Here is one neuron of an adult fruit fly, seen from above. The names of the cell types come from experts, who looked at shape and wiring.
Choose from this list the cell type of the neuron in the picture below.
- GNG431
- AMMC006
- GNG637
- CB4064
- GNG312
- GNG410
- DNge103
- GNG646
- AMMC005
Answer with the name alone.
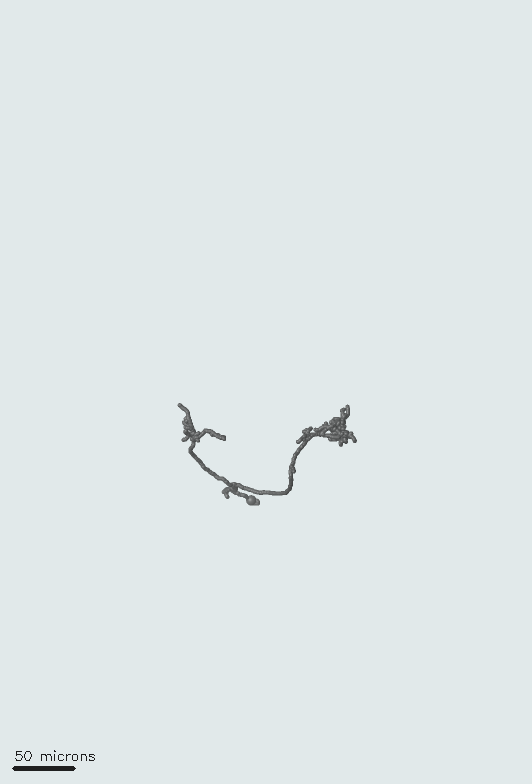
AMMC005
